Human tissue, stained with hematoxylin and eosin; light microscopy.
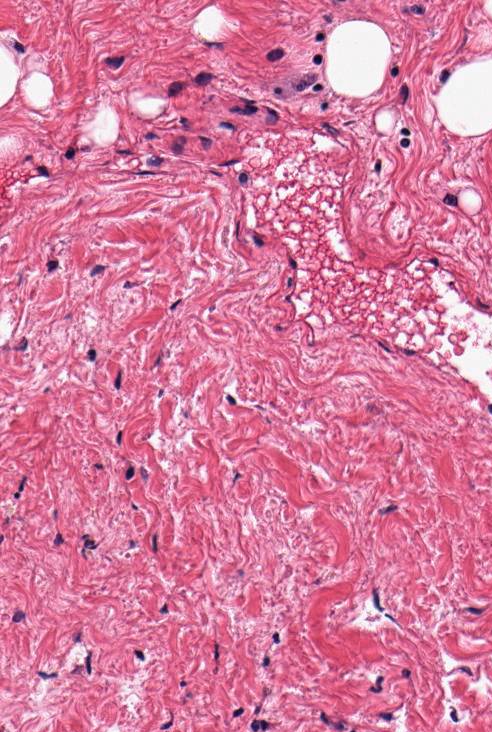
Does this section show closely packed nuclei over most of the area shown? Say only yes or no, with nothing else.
No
